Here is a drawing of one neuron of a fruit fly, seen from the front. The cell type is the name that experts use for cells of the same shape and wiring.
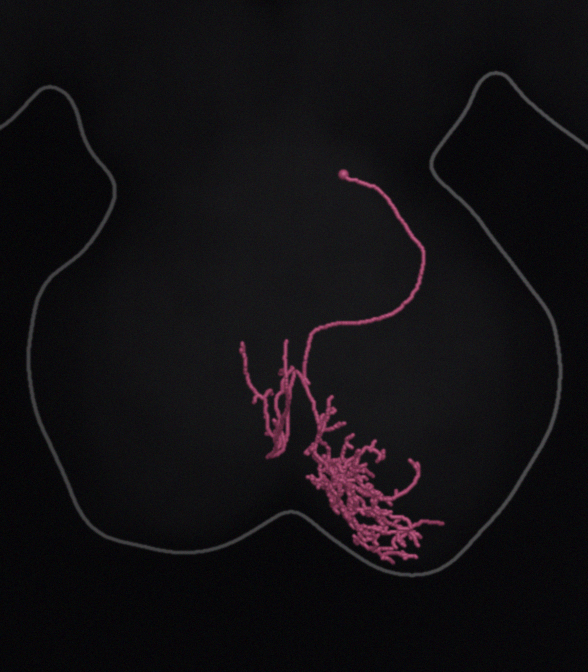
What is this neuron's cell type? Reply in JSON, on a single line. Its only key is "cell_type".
{"cell_type": "IN23B073"}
